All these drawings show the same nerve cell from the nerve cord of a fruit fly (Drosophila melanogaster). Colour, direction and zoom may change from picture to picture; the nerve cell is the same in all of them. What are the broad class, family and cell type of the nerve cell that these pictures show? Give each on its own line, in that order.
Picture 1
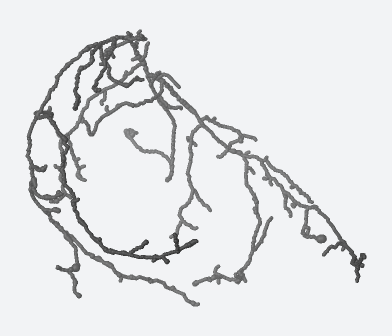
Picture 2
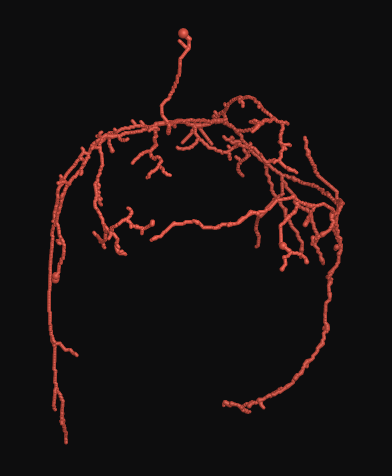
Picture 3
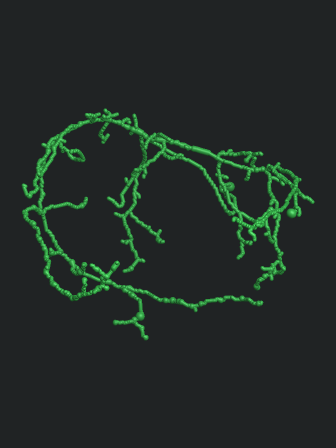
nerve-cord intrinsic neuron
hemilineage 08A
IN08A025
